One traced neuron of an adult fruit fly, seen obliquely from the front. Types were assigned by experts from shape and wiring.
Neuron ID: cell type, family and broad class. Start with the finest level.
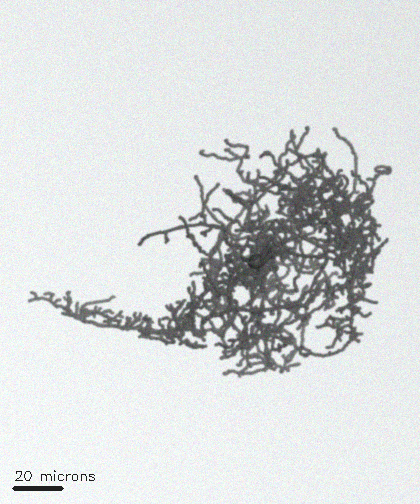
IN09A001; hemilineage 09A; nerve-cord intrinsic neuron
